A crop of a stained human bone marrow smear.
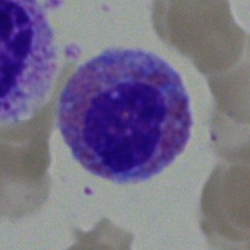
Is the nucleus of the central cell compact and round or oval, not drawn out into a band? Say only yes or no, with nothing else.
Yes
